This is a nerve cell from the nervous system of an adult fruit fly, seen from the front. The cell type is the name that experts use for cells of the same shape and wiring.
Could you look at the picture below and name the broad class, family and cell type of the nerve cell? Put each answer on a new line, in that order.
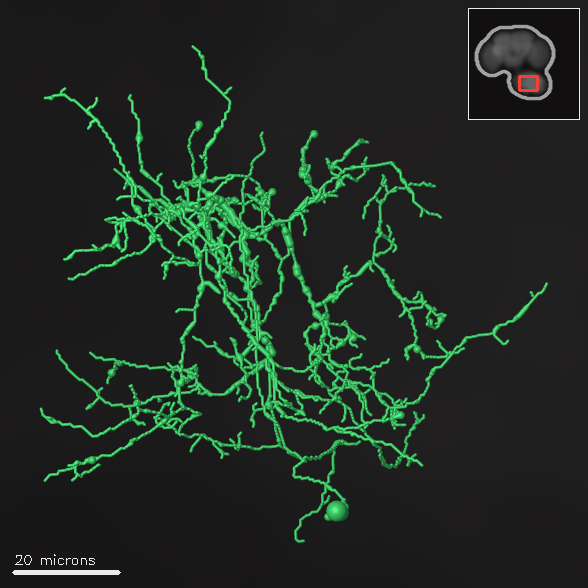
nerve-cord intrinsic neuron
hemilineage 00A
IN00A048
